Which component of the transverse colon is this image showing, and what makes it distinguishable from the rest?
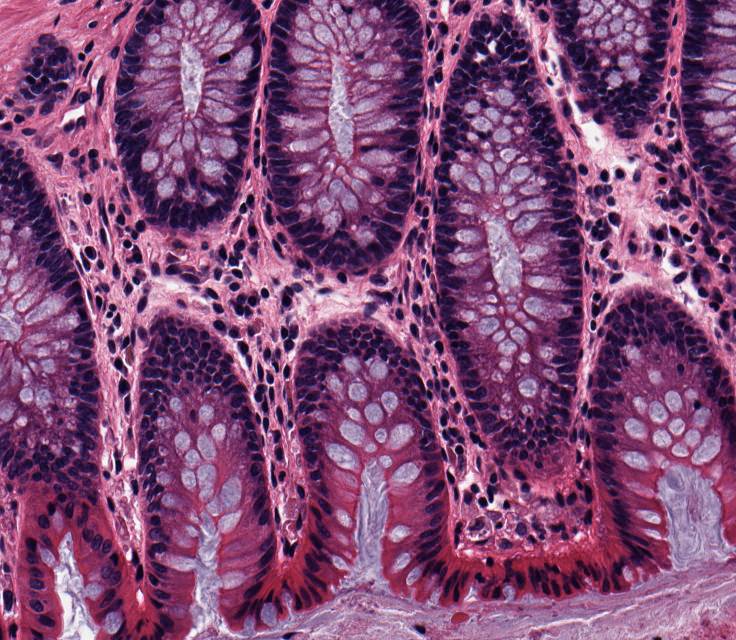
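Here we have colonic mucosa. Straight tubular glands fill it, side by side, with no villi between them.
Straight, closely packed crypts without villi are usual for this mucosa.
Each gland has a single layer of tall columnar epithelium, and goblet cells with pale grey mucin vacuoles make up most of that lining.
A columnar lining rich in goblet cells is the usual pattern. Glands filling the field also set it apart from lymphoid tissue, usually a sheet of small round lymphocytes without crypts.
The lumens are narrow slits holding pale grey mucus.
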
